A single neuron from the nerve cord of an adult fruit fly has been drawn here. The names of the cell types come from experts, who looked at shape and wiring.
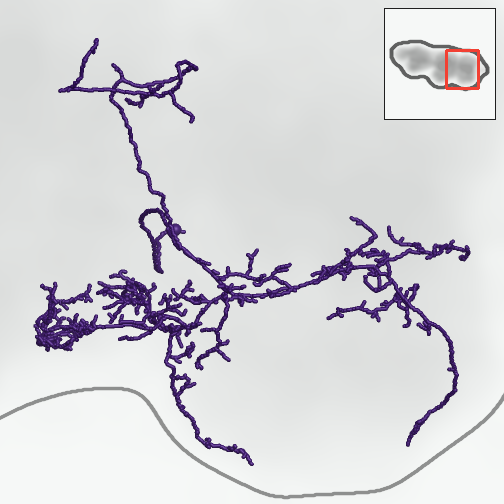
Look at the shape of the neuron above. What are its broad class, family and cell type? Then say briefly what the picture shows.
Its broad class is nerve-cord intrinsic neuron. Its family is hemilineage 23B. Its cell type is IN23B062. The picture shows dozens of branch ends. As drawn here it is about as wide as it is tall.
